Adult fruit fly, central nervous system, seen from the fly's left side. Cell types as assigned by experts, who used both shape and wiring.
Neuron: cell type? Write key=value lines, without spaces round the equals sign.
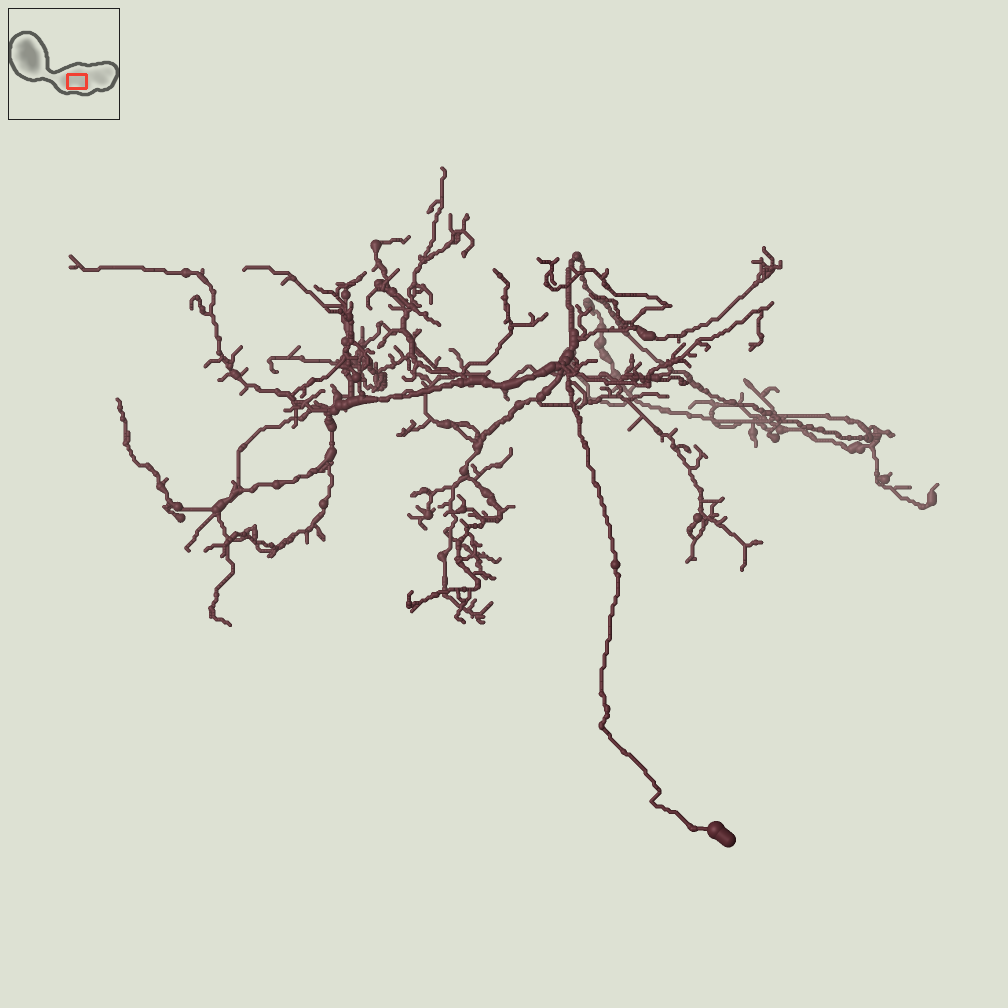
cell_type=IN07B058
